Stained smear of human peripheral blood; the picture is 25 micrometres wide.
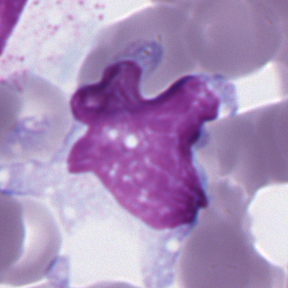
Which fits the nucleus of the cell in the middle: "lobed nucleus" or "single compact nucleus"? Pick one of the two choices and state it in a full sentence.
The nucleus has been divided into two or more segments.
